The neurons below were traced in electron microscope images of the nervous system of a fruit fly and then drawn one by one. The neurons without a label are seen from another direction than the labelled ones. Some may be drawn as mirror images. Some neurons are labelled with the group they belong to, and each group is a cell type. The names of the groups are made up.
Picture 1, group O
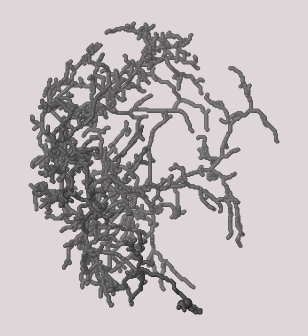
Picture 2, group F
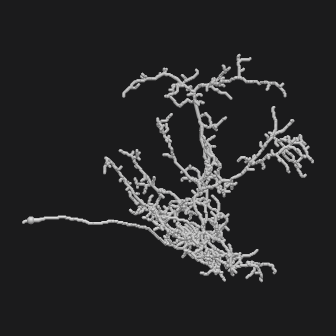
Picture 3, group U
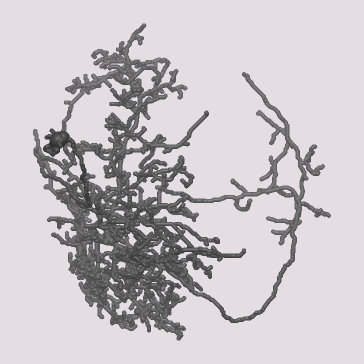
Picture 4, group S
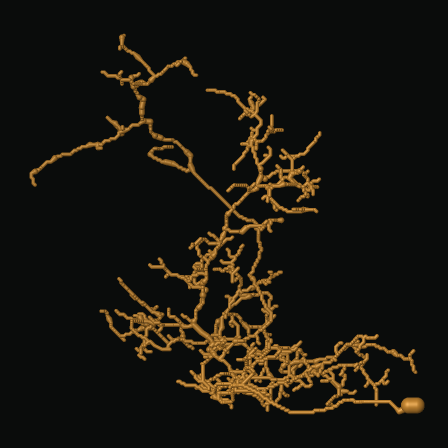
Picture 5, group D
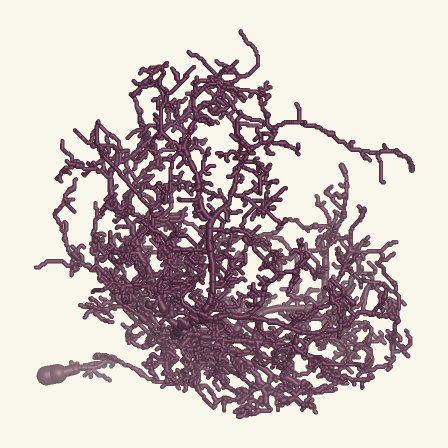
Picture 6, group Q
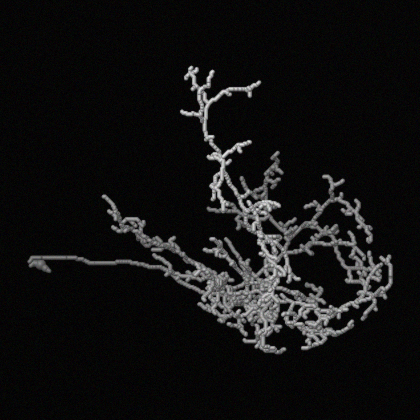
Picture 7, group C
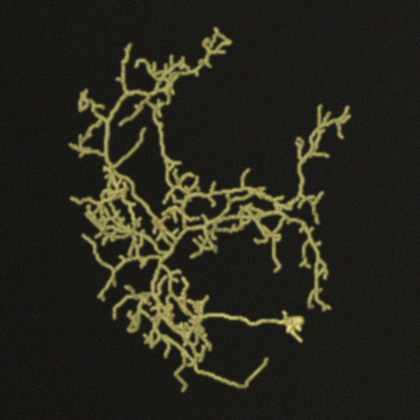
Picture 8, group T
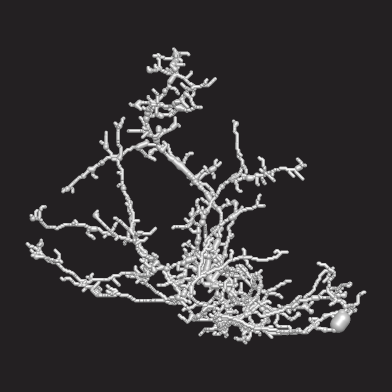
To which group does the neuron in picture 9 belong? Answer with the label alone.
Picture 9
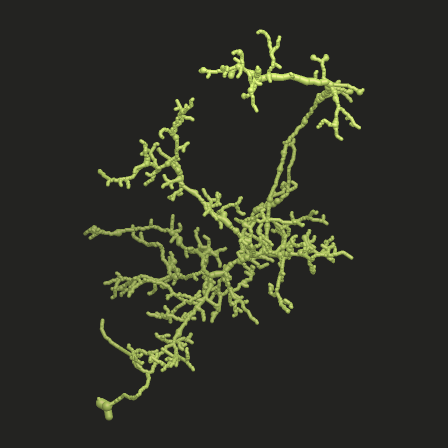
group S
